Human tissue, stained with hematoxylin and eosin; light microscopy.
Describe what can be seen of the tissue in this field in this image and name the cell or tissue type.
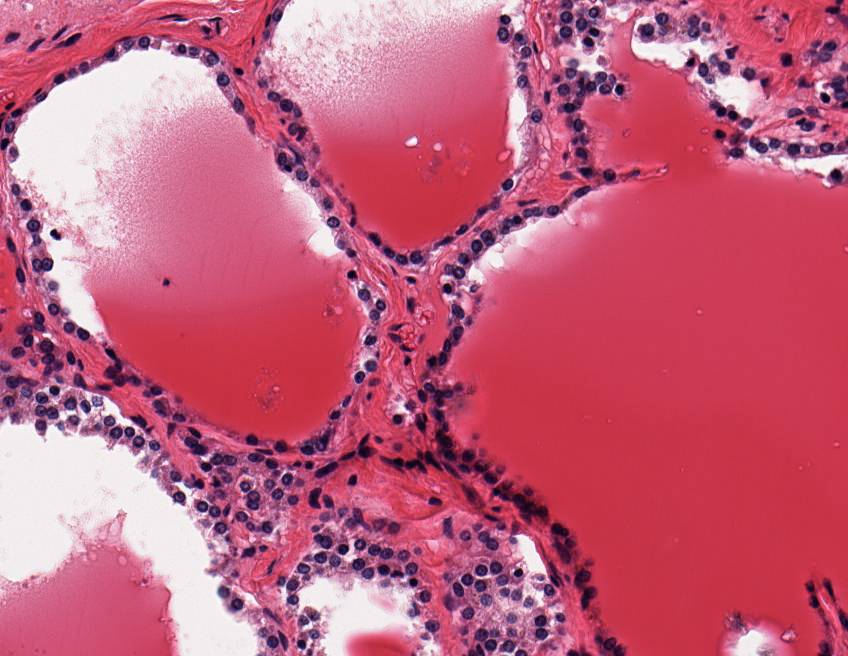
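Large rounded follicles, separated by thin strands of stroma, make up the field. Lumens filled with homogeneous deep pink colloid. Lining: a single layer of flattened to low cuboidal epithelial cells. Lining cell nuclei small, round, darkly stained. Tissue: thyroid.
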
